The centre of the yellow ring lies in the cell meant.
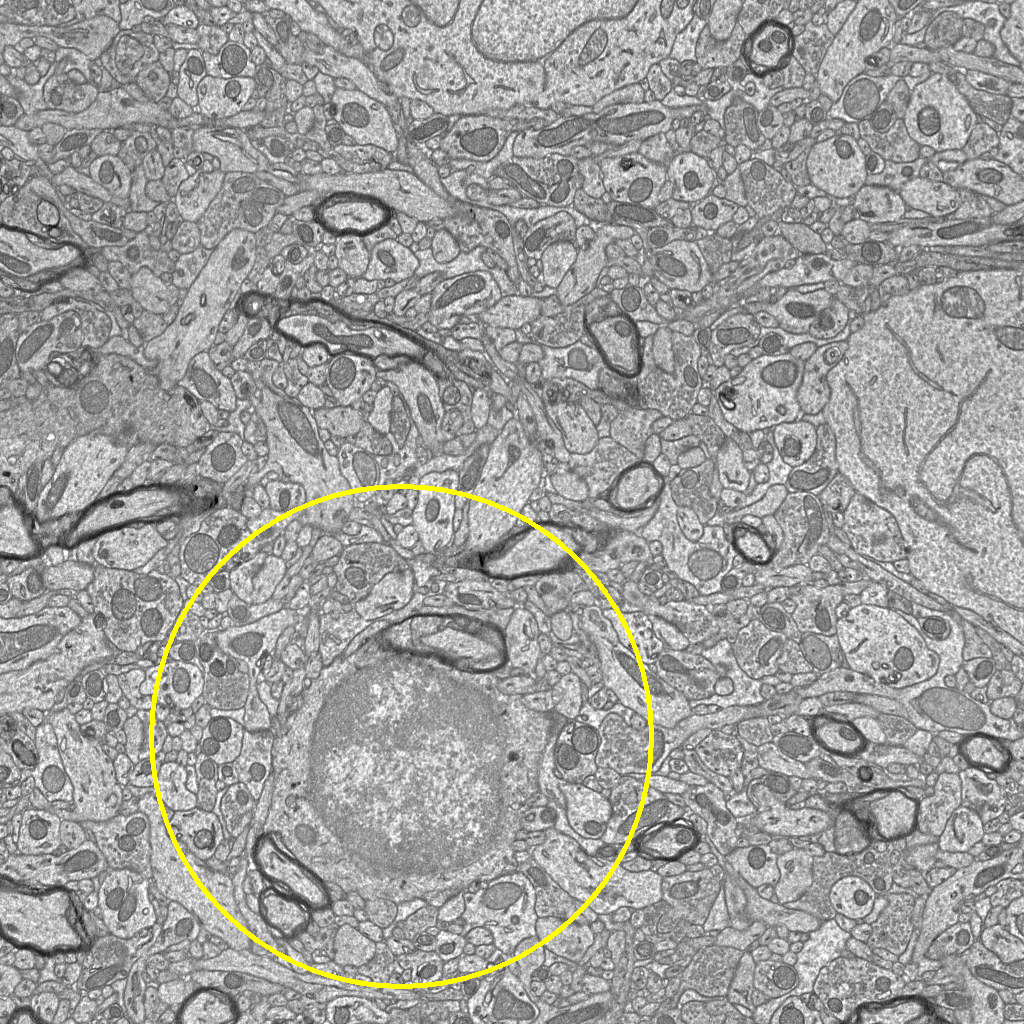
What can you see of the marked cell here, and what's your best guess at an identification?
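Round nucleus, entirely inside the ring. Outline smooth; no deep folds. No distinct nucleolus seen. Cytoplasm without clusters of dense granules. An oligodendrocyte.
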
